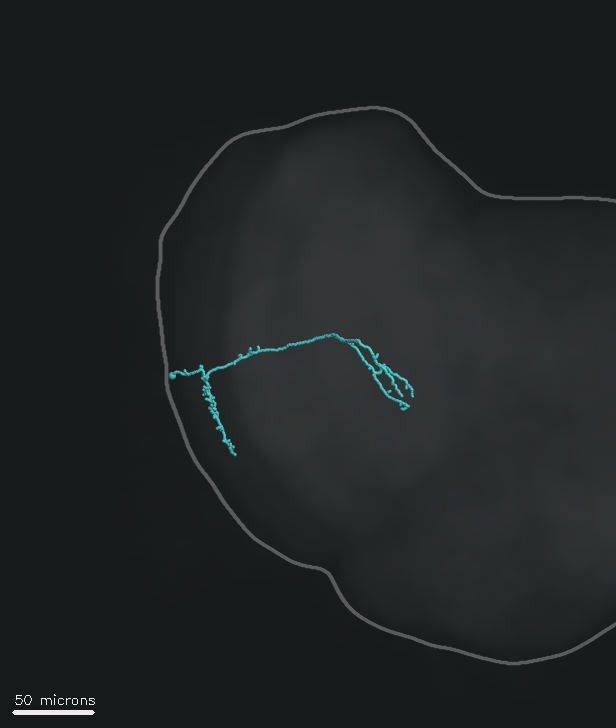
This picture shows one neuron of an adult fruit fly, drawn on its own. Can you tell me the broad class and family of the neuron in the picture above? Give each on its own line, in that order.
optic-lobe intrinsic neuron
TmY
